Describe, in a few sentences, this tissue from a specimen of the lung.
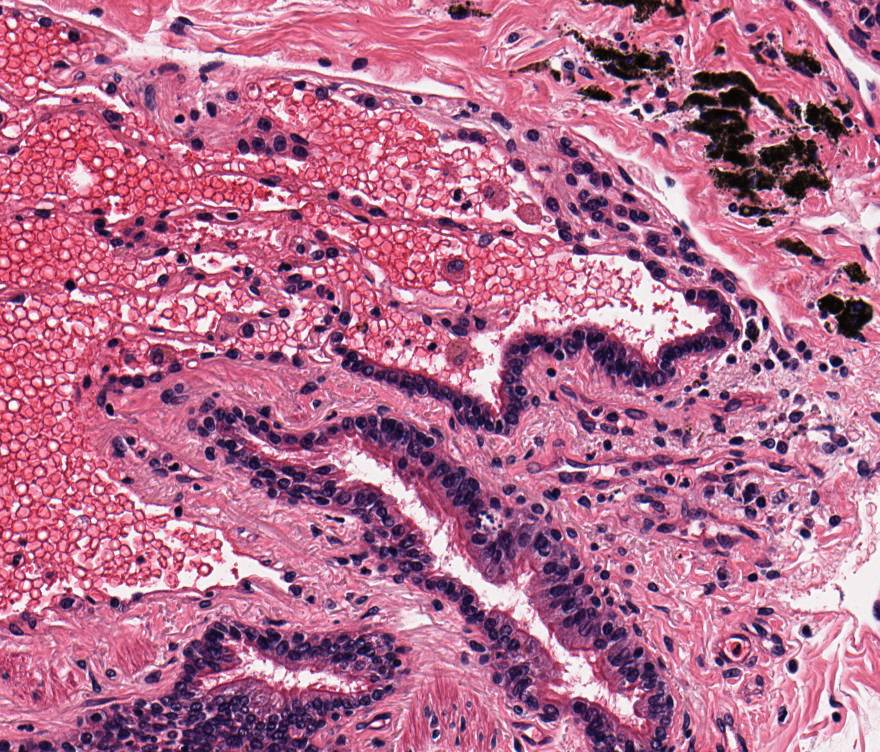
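Look at the spaces lined by the epithelium: they are narrow, slit-like and folded, not round. Near the lower right edge, a small vessel with a round lumen sits in the stroma. No fat cells appear anywhere.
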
